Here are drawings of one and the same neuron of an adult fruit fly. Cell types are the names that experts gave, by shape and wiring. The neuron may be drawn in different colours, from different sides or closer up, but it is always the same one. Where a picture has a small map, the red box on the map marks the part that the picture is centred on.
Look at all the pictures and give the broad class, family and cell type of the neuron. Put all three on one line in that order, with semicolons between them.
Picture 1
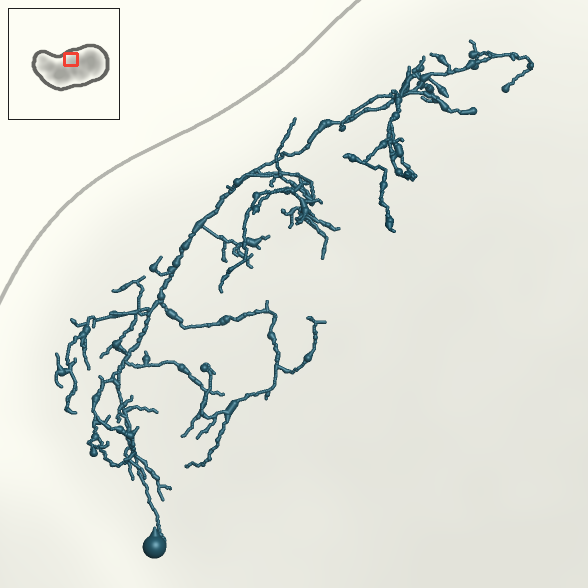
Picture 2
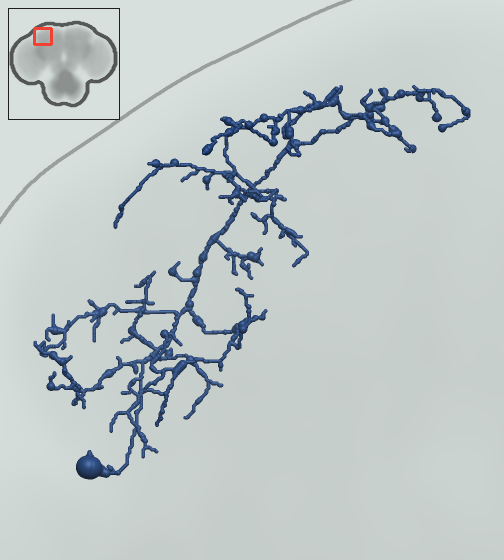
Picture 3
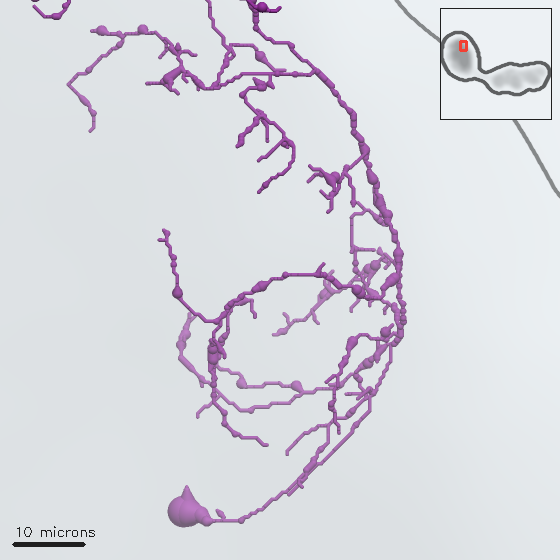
central-brain intrinsic neuron; hemilineage SLPpl3; CB1735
